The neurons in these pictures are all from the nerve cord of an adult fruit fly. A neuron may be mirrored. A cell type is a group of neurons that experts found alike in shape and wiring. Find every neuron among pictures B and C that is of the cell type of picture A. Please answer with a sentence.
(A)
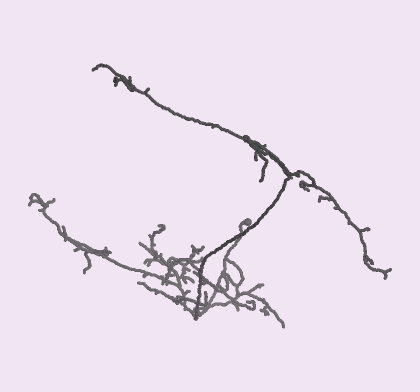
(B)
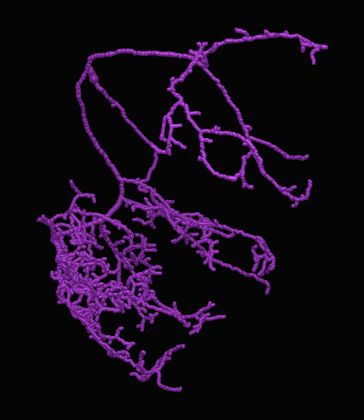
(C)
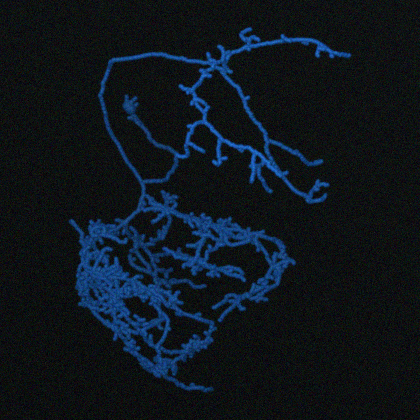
None of them is of the same cell type.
